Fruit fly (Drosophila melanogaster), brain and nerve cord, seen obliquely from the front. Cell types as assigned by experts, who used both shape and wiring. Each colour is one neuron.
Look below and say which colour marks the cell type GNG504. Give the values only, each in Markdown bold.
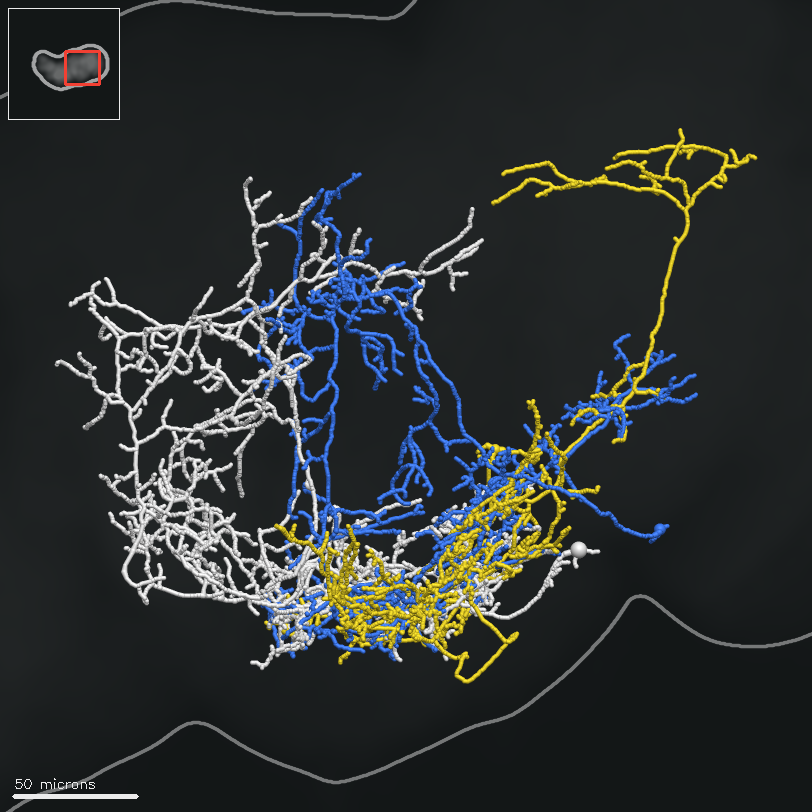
**blue**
